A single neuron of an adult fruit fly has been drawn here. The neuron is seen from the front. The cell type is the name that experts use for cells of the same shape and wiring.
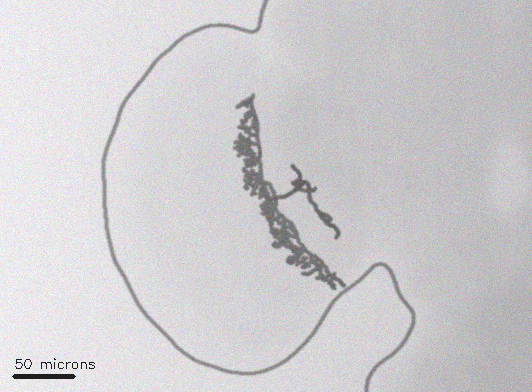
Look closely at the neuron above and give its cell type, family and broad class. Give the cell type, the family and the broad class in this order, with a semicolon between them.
Tlp14; Tlp; optic-lobe intrinsic neuron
